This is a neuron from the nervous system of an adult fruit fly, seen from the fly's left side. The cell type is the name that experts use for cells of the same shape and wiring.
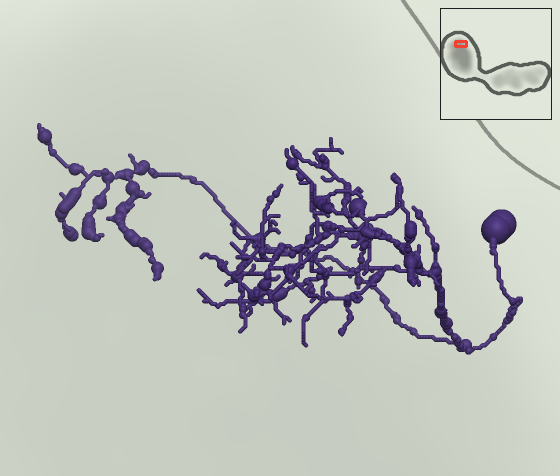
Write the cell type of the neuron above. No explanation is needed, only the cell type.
LHPV5a1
